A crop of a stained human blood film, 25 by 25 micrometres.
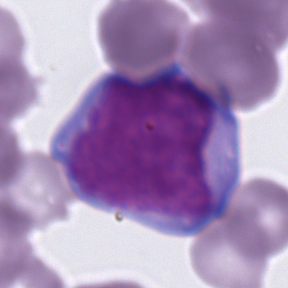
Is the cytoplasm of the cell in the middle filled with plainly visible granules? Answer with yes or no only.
No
